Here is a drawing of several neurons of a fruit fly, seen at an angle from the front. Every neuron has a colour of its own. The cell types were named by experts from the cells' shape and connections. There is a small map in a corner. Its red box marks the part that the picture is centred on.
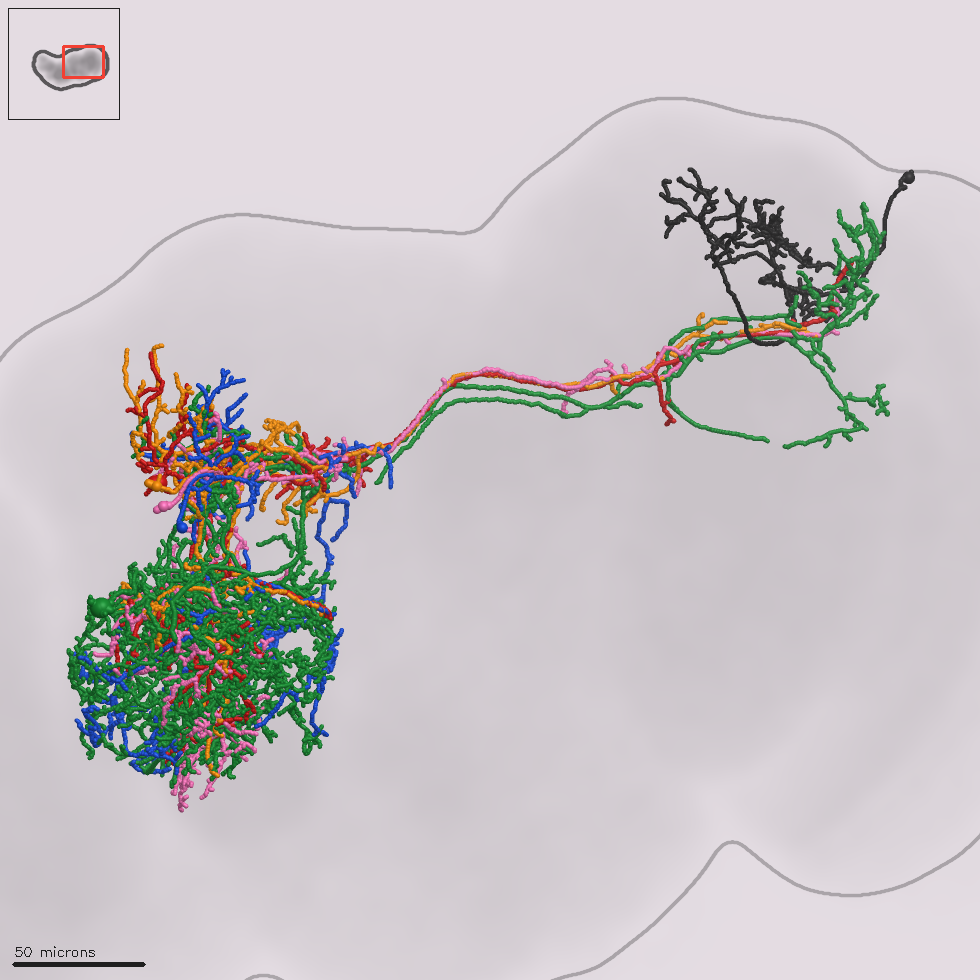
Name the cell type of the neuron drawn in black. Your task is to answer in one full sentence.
The cell type given to this neuron is SLP018.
